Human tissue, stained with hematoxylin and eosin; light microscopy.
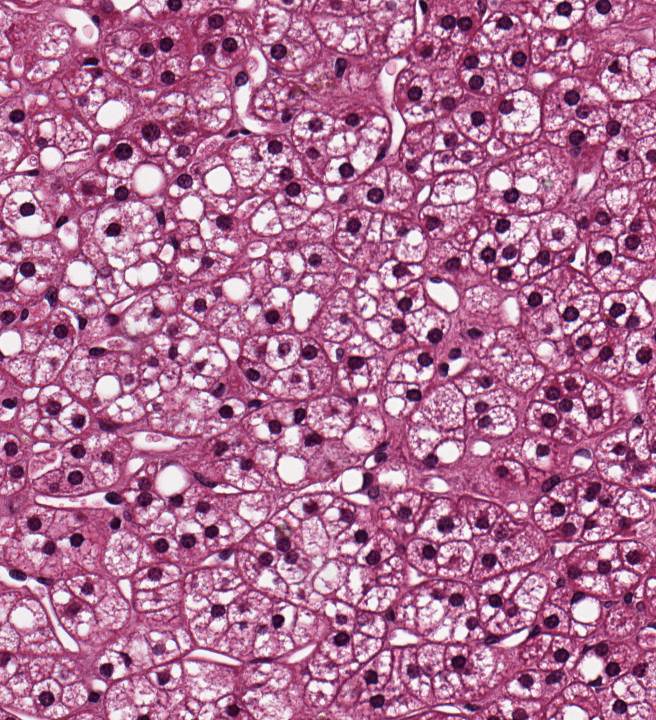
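Adrenal gland: large polygonal cells in sheets and cords fill the whole field without a break. Most have pale, clear cytoplasm crossed by fine pink strands, a net-like look. Nuclei are round, dark and mostly central; some cells have two. Thin pink membranes outline sharp borders.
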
